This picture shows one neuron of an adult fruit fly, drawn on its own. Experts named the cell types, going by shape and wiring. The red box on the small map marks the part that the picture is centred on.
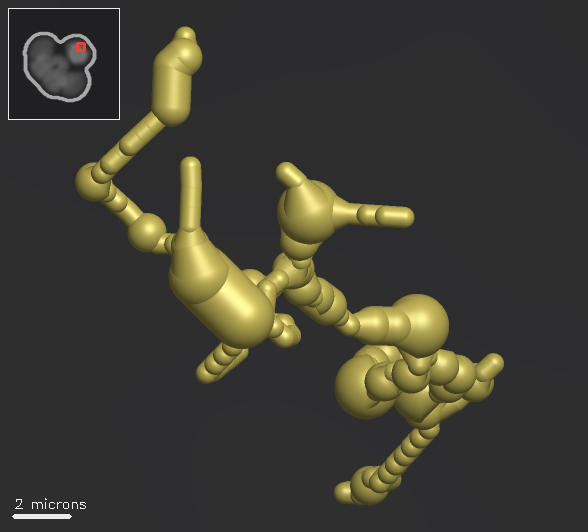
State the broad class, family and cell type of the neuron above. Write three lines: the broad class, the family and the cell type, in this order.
sensory neuron entering the nerve cord
class mechanosensory tactile
SNta26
